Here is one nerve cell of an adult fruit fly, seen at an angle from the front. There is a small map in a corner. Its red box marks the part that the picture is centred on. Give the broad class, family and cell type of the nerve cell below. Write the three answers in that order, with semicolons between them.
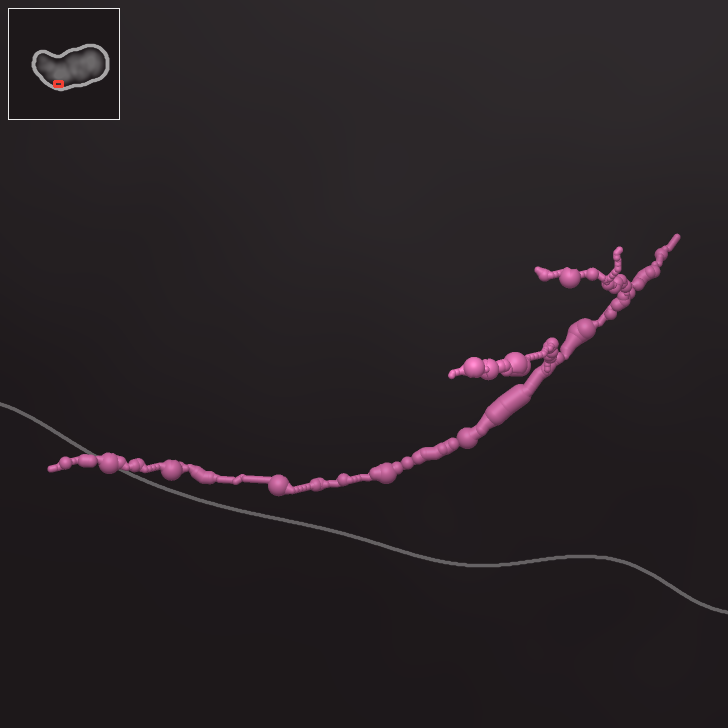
sensory neuron entering the nerve cord; class mechanosensory tactile; SNta40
